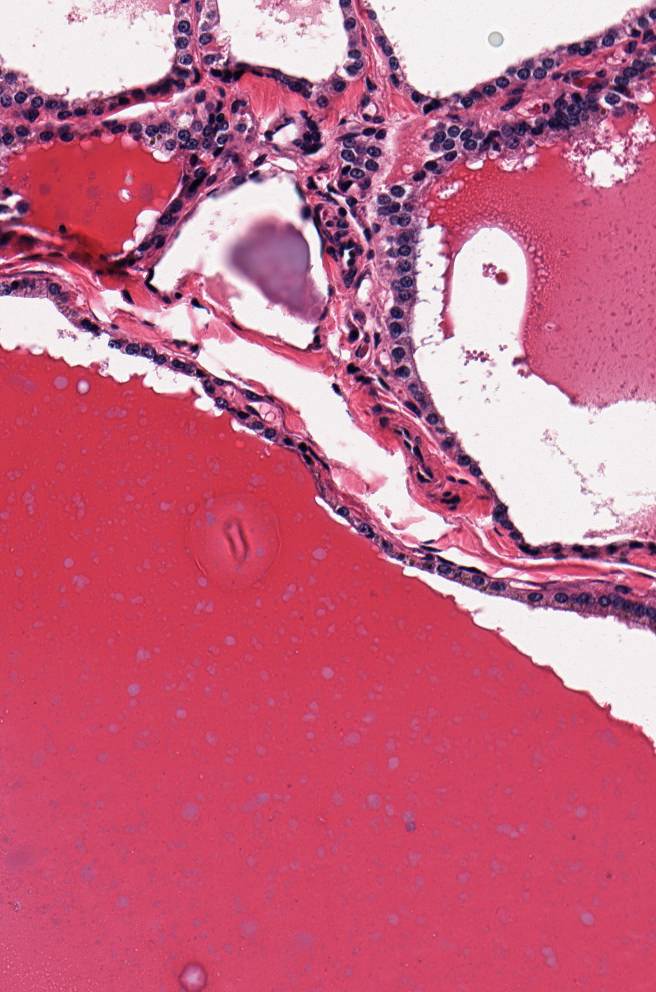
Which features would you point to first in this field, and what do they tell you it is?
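A single very large thyroid follicle fills most of the lower left. Low cuboidal to flattened cells line it in one layer.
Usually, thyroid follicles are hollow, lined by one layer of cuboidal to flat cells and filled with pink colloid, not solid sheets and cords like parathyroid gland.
The colloid is evenly deep pink, dotted with small pale round vacuoles.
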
